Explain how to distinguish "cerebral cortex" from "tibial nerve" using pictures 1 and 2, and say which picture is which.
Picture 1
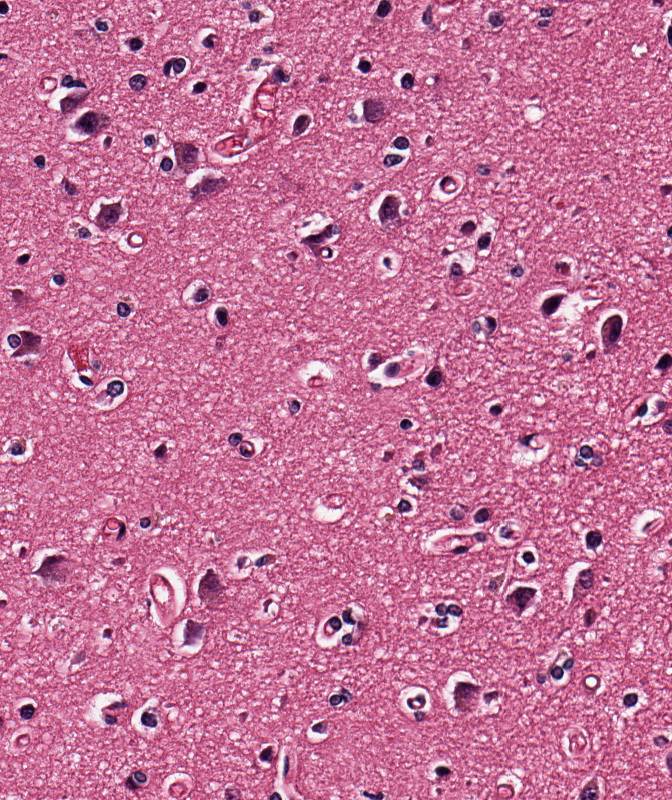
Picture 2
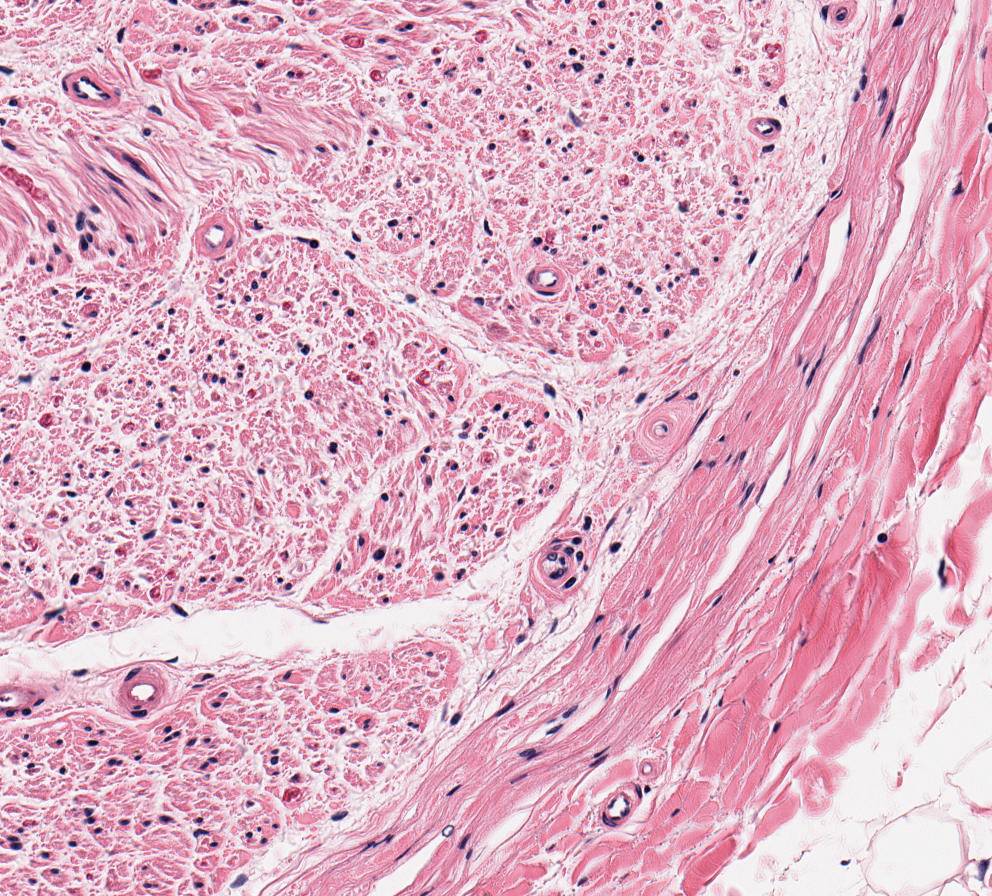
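Picture 1: cerebral cortex. Picture 2: tibial nerve. The cerebral cortex field is a finely granular pink fibrillary background with cells scattered singly, and among its small nuclei lie larger angular cell bodies with pink cytoplasm. The tibial nerve instead shows large rounded bundles cut across, filling most of the left two-thirds, their fibres small round pink profiles in pale spaces, with small dark oval nuclei scattered evenly. On the right, a band of strongly pink wavy fibres with elongated nuclei curves along the bundle edges.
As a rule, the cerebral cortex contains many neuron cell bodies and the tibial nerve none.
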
